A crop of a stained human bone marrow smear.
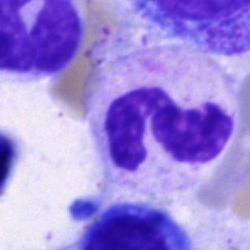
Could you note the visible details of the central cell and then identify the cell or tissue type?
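The outline of the cell is roughly round. Its nucleus is bent into a horseshoe with the opening facing downward, and it shows no nucleoli. Fine, faint pinkish granules lie in the cytoplasm. The cell is a band neutrophil.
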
